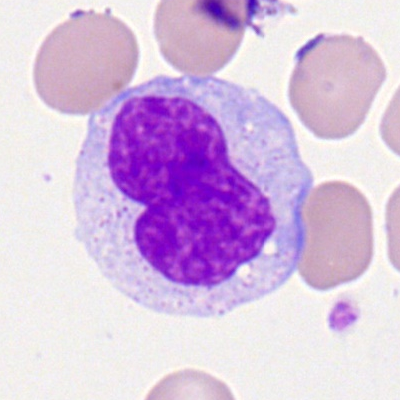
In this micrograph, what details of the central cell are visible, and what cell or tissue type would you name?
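Right away the cytoplasm stands out: there's plenty of it, forming a wide rim around the nucleus. The chromatin has a lacy look, with lighter patches between the purple strands. Fine pink-purple granules are scattered through the cytoplasm. Beside the lower right of the nucleus I see a few small clear vacuoles. What we have here is a monocyte.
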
